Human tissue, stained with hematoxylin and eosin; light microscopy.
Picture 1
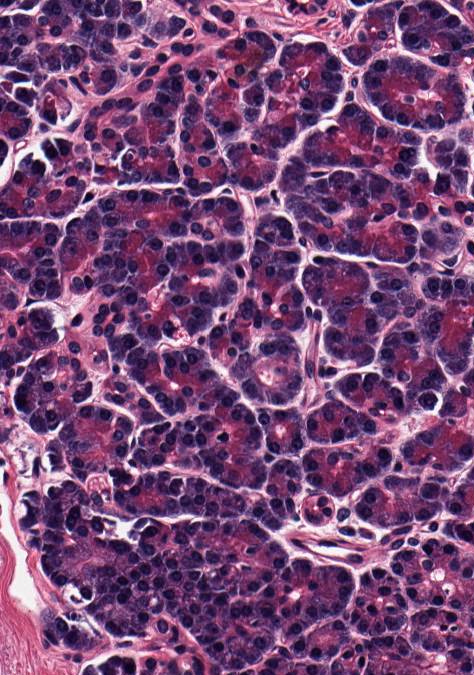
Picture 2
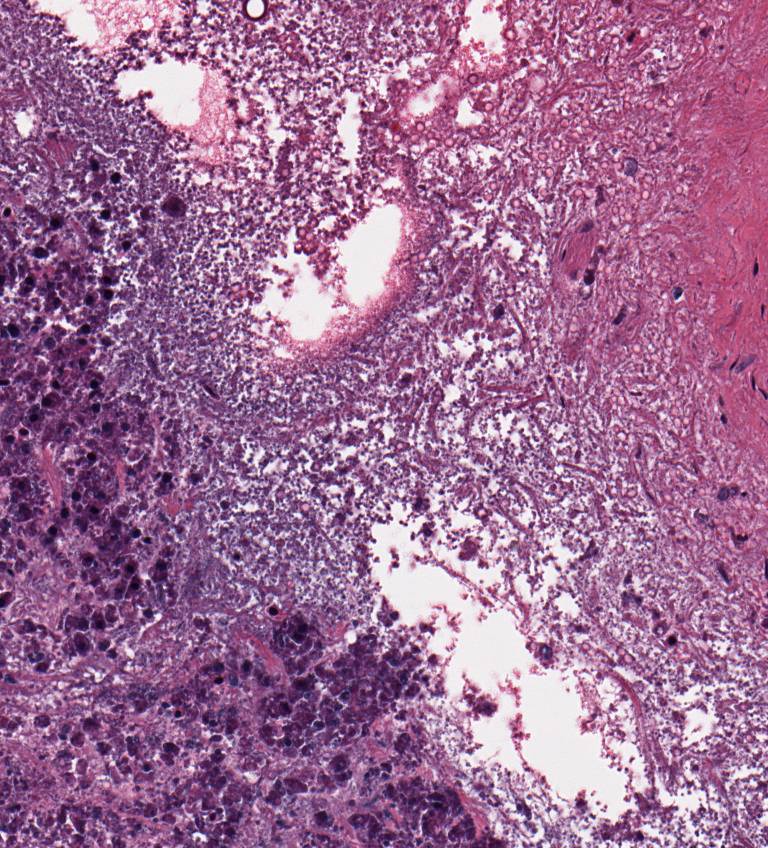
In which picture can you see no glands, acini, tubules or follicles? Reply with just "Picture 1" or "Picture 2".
Picture 2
